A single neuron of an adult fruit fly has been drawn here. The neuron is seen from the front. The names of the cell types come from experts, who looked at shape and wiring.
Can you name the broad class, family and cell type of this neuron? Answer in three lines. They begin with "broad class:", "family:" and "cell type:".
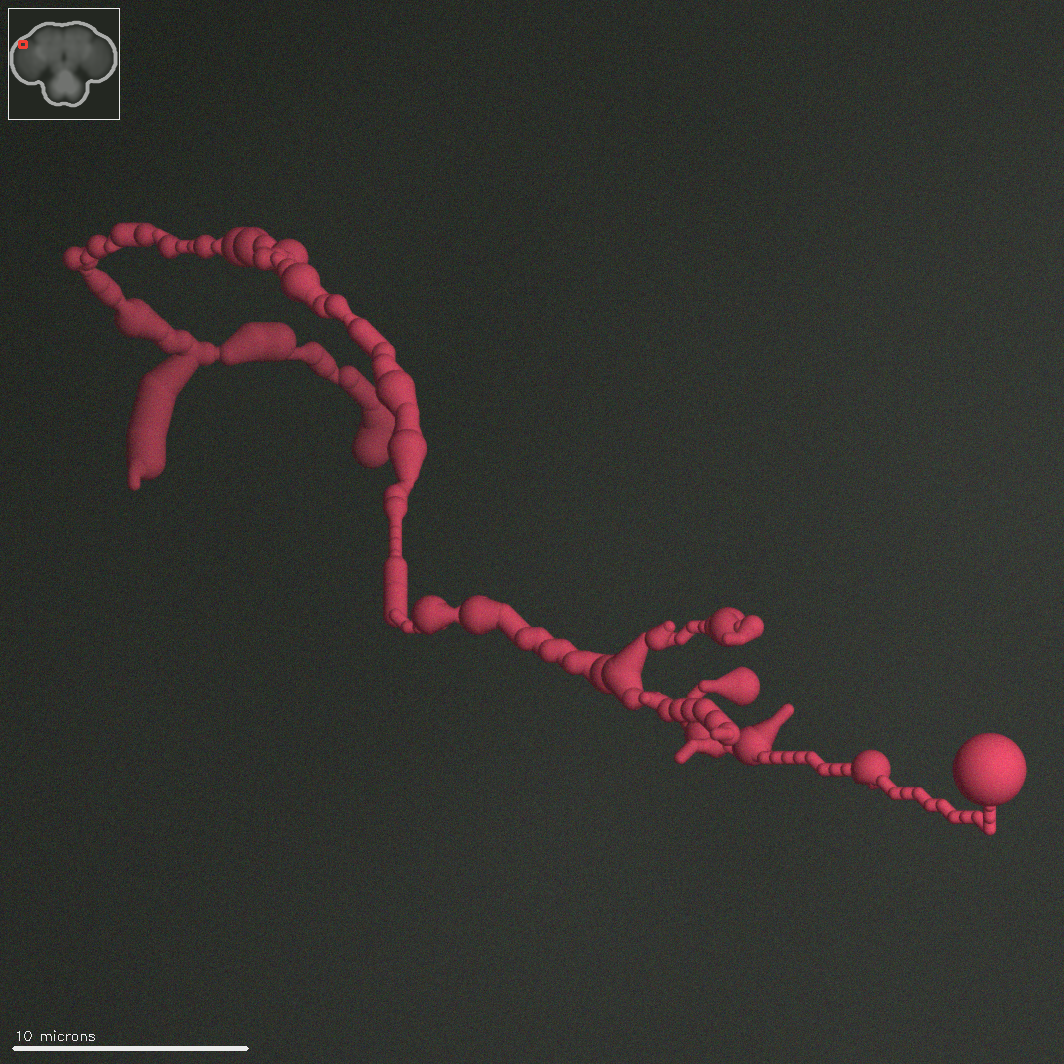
broad class: optic-lobe intrinsic neuron
family: L
cell type: L4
